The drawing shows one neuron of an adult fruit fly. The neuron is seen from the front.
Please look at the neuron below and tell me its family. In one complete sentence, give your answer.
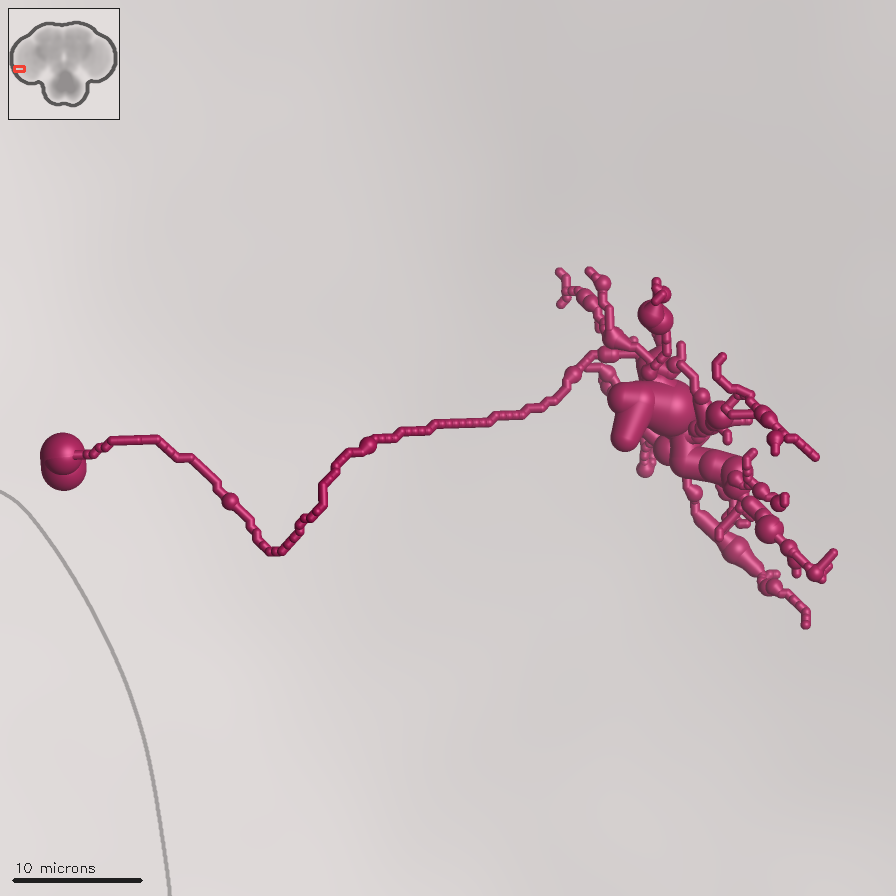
Under family Dm sits this neuron.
